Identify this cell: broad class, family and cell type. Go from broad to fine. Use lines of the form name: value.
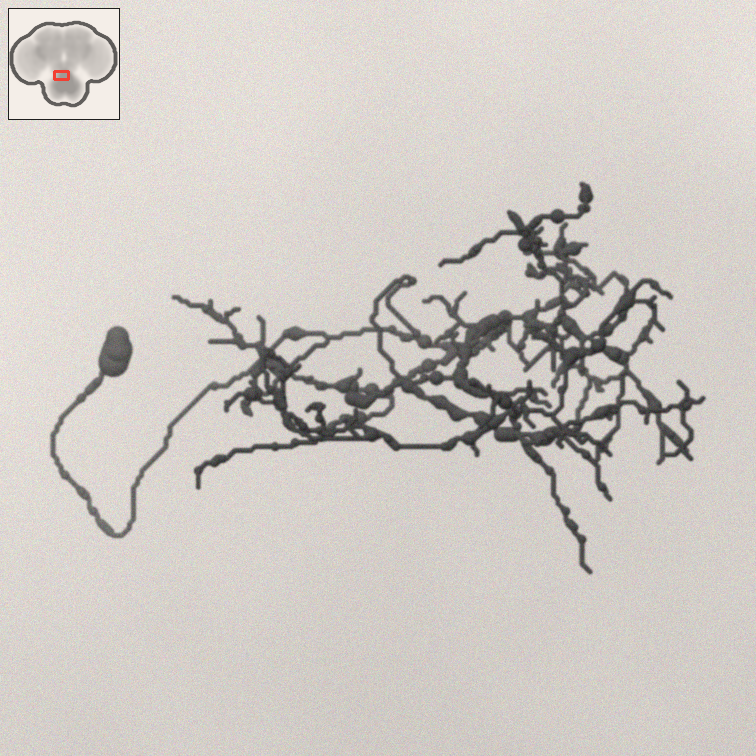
broad class: nerve-cord intrinsic neuron
family: hemilineage 11B
cell type: IN11B014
